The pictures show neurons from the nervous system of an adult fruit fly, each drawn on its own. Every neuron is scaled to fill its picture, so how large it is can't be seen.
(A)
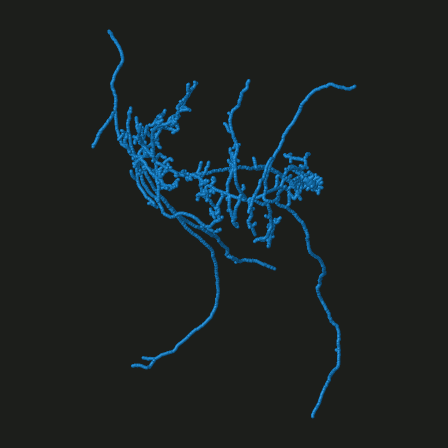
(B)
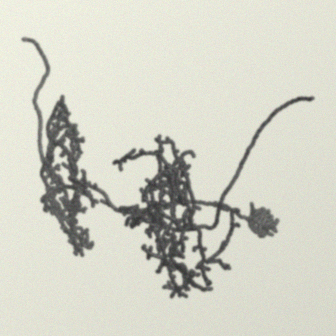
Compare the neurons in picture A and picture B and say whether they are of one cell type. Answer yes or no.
yes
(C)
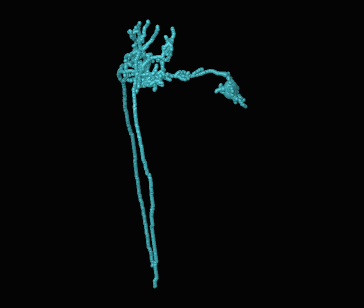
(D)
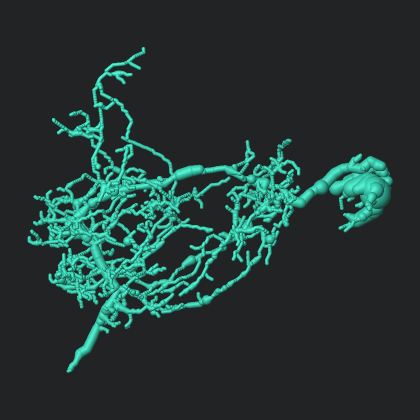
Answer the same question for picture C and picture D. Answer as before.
no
